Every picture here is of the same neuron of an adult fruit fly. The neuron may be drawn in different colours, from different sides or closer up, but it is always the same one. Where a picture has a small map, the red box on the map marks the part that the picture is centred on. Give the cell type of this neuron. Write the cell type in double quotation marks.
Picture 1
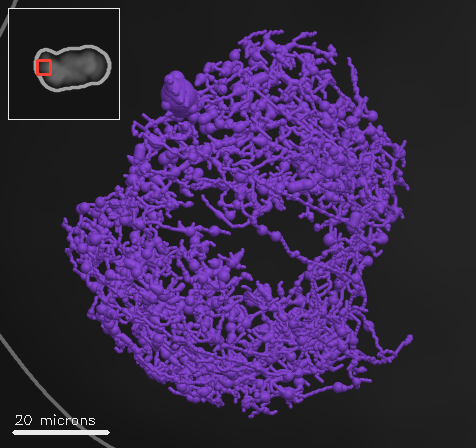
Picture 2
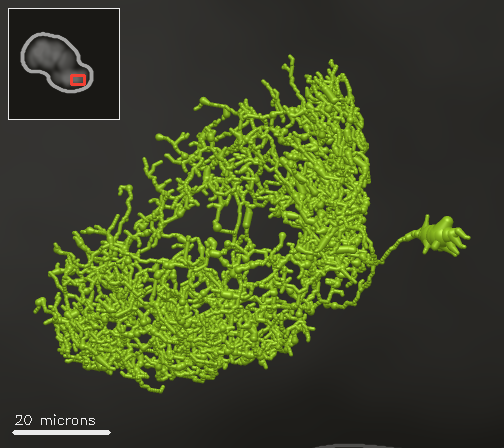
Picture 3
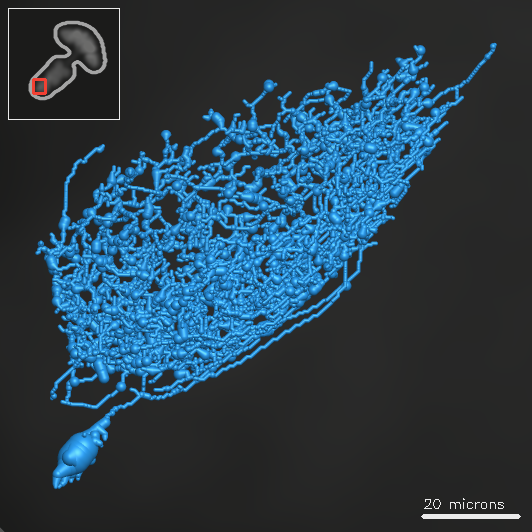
"IN01B003"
